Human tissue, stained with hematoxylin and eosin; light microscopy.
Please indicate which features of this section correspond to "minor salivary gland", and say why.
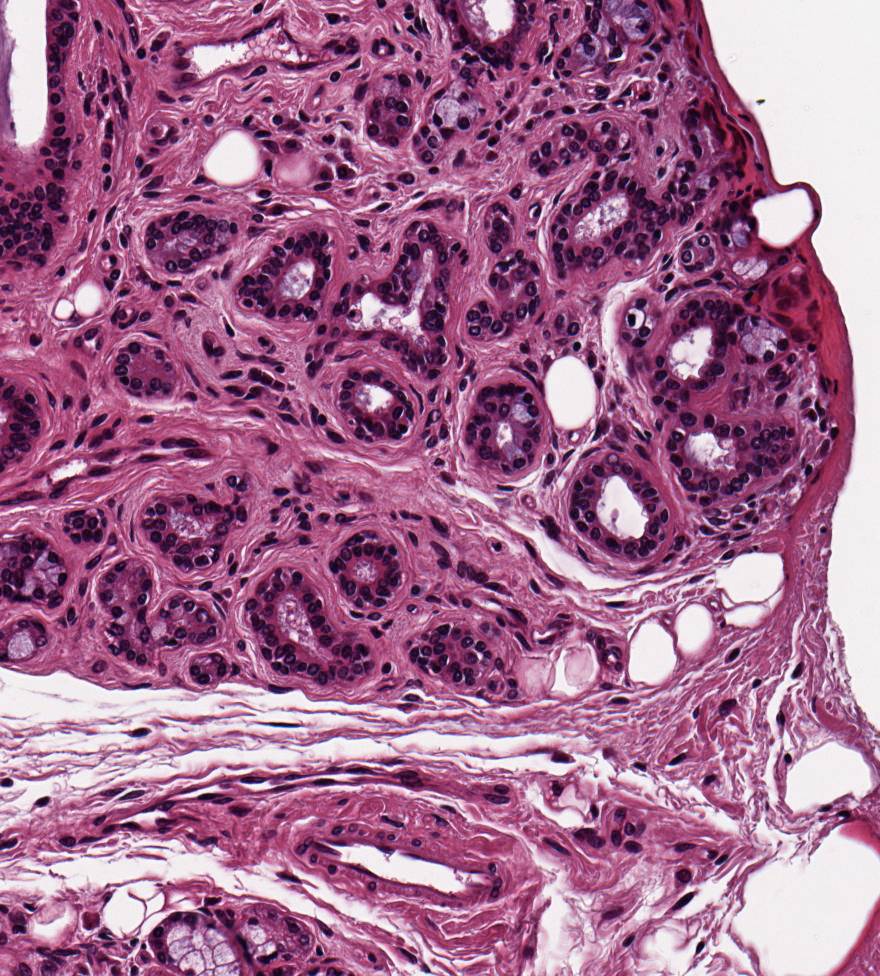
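This section is a minor salivary gland.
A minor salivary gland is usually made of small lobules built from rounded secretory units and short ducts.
In agreement, closely packed small glandular units, mostly cut in cross section, fill the upper two-thirds of the field. Each has a small central lumen ringed by cells with round, dark nuclei.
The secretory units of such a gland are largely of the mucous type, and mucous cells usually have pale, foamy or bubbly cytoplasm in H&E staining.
Some units, notably at the right and bottom left, contain cells with pale, bubbly, grey-blue cytoplasm, which fits the mucous type. A band of wavy collagen fibres runs horizontally across the lower third of the field.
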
